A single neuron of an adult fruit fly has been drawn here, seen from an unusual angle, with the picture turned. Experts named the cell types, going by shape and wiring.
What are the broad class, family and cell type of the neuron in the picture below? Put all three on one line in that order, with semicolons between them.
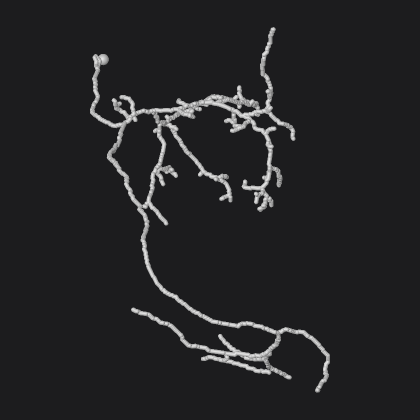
central-brain intrinsic neuron; hemilineage VLPl&p2_lateral; AVLP149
